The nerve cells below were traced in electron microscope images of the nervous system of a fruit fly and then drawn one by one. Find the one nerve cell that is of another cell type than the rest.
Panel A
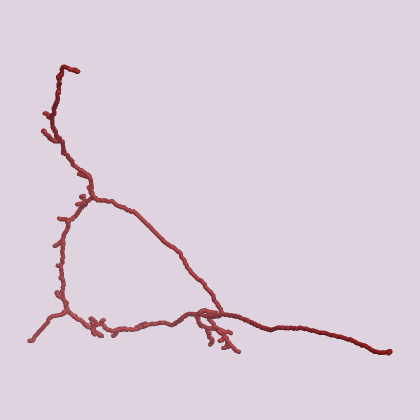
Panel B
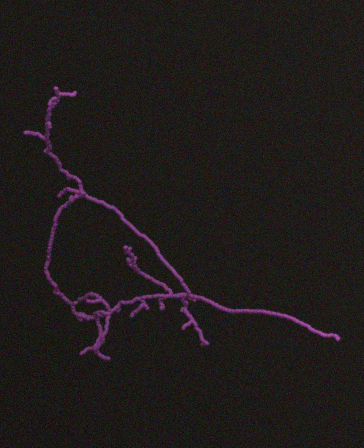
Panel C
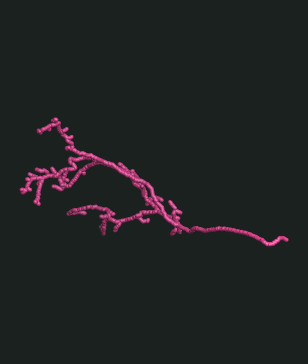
C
